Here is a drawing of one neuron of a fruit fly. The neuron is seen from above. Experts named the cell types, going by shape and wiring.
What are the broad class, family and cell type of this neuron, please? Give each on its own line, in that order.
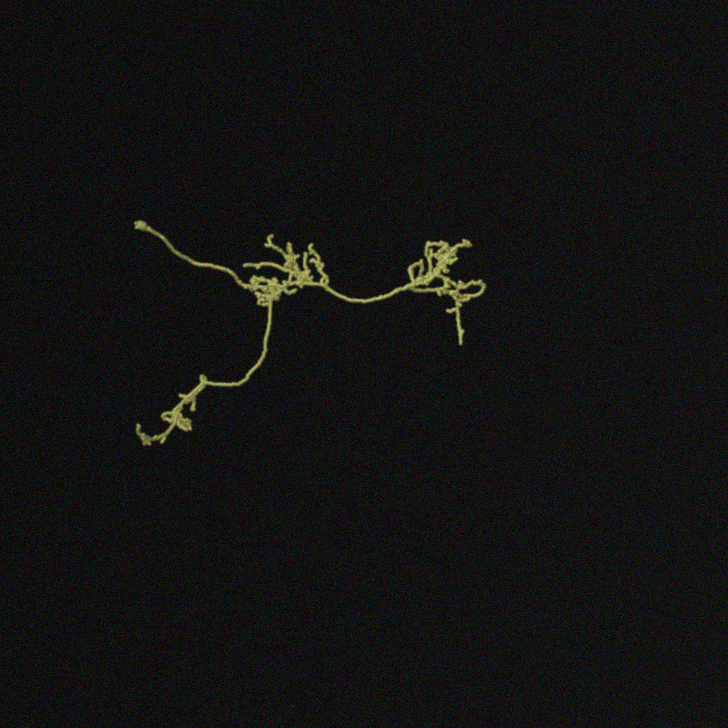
central-brain intrinsic neuron
hemilineage ALl1_ventral
M_l2PN10t19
